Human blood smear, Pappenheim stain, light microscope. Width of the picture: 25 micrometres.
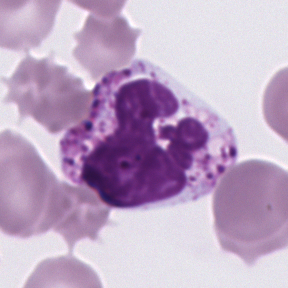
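Basophil from a stained smear of human peripheral blood, about 15 by 13 micrometres. Dark purple granules of uneven size are scattered in the cytoplasm, a few lying over the nucleus, whose chromatin stains dark purple throughout. Small clear vacuoles are present in the cytoplasm.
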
